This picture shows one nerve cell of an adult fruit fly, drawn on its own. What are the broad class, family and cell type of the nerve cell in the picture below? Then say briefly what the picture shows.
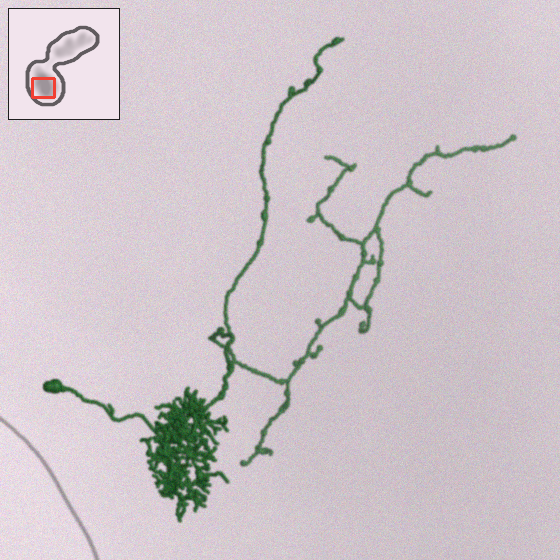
Its broad class is central-brain intrinsic neuron. Its family is hemilineage AOTUv4_dorsal. The cell type is AOTU002_b. The picture shows dozens of branch ends. In this view it is about as wide as it is tall.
